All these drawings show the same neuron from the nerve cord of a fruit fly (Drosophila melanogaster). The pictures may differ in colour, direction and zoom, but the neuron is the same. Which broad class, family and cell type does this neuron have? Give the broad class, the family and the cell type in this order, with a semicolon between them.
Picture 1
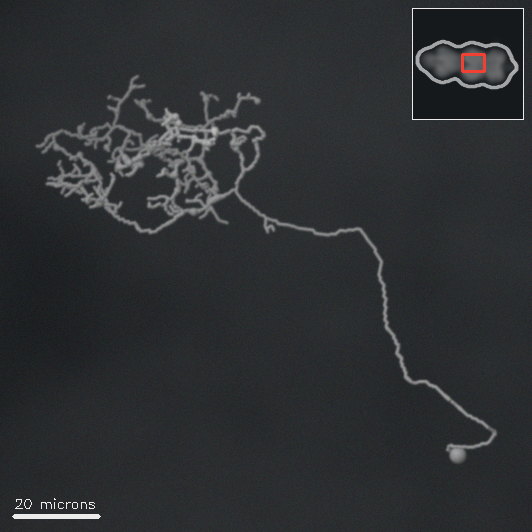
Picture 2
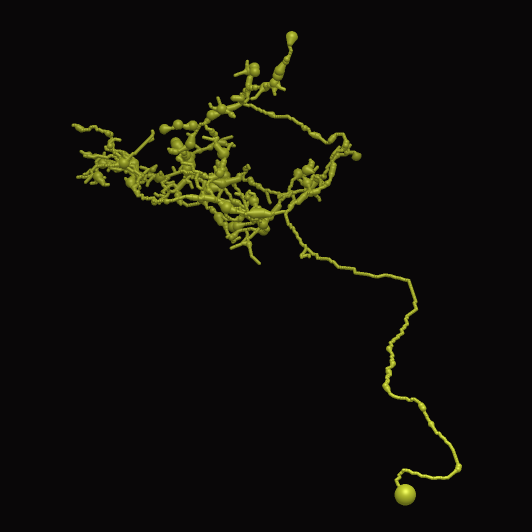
nerve-cord intrinsic neuron; hemilineage 14A; IN14A107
